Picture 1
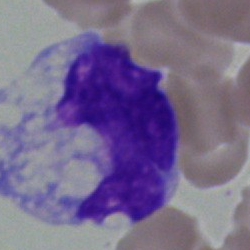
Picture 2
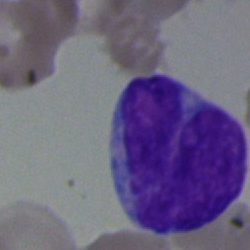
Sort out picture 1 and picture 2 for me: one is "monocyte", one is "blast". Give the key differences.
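Picture 1 shows a monocyte; picture 2 shows a blast. First, the amount of cytoplasm: in picture 1 it is abundant and fills the whole left part of the cell, whereas in picture 2 only a thin rim shows, mainly along the left edge.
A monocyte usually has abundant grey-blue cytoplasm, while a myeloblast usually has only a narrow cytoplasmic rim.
Second, the colour and content of the cytoplasm: the monocyte's is pale greyish-blue and holds many clear vacuoles that give it a lacy look, while the blast's thin rim is pale blue with no granules seen.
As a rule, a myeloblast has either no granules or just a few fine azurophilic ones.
Third, the nucleus: in the monocyte it lies off-centre toward the right side of the cell and has an irregular, uneven outline, its chromatin staining deep purple through most of it. In the blast the nucleus fills almost the whole cell, stains deep purple, and has a pale groove running through it from top to bottom. Fourth, the outline: the blast has a smooth, rounded outline.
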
